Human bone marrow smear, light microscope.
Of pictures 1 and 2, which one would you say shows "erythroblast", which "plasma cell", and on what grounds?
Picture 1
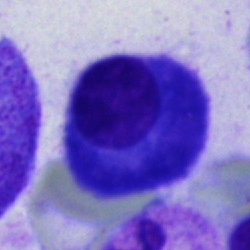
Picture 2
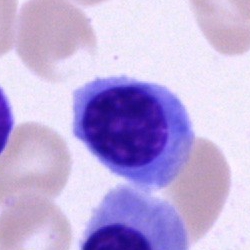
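Looking at the two, the plasma cell is in picture 1 and the erythroblast in picture 2. Both outlines are roughly round, the plasma cell's with a smooth edge. In the plasma cell the nucleus sits off-centre toward the upper left, and its chromatin is dense and stains dark purple.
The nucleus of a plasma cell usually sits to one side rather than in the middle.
Its cytoplasm is abundant and deep blue, and I notice a paler zone lying against the nucleus on its lower-right side.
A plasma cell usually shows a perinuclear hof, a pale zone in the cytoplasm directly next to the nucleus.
The erythroblast's chromatin looks different: dark purple with scattered paler patches, giving a mottled look. Its cytoplasm is blue and forms its widest rim on the right side of the cell. Neither cell shows granules in the cytoplasm, and the erythroblast's cytoplasm has no vacuoles either. A red cell touches the lower right edge of the erythroblast.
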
